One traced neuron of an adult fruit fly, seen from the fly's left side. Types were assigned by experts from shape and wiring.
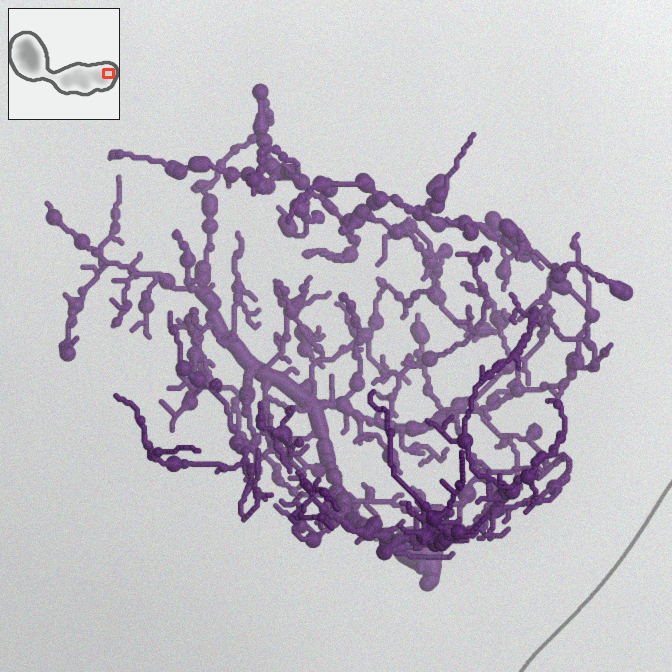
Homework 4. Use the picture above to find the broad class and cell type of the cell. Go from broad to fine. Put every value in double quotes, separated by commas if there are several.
"nerve-cord intrinsic neuron", "INXXX297"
